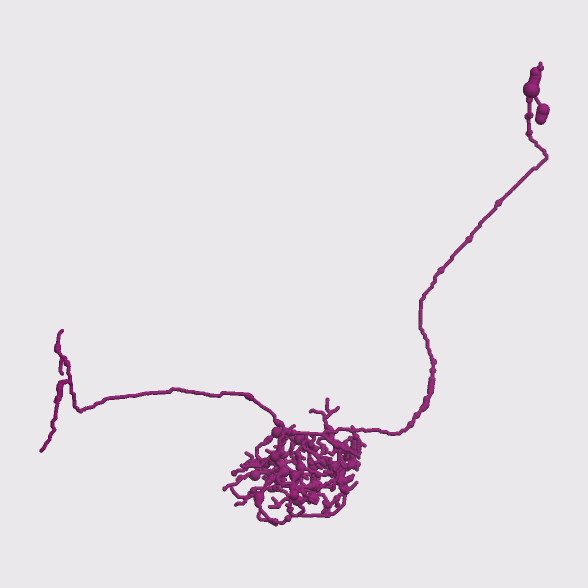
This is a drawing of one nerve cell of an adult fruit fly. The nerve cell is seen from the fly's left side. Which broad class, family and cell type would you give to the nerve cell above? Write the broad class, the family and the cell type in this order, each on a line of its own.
central-brain intrinsic neuron
class CX
FC1B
